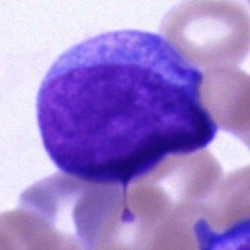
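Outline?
Broadly rounded, small bulge on upper right side.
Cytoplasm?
Scant deep-blue rim, mainly along upper edge; no distinct granules.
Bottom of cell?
One thin hanging thread ending in a small knob.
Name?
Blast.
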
